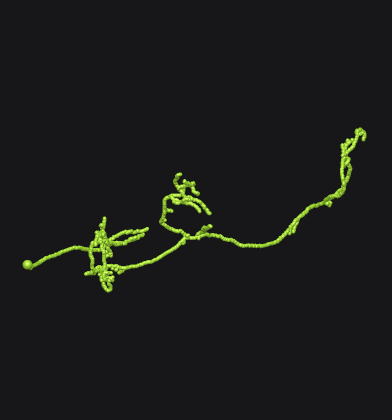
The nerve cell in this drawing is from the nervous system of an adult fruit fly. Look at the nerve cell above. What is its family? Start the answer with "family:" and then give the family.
family: hemilineage LHp2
